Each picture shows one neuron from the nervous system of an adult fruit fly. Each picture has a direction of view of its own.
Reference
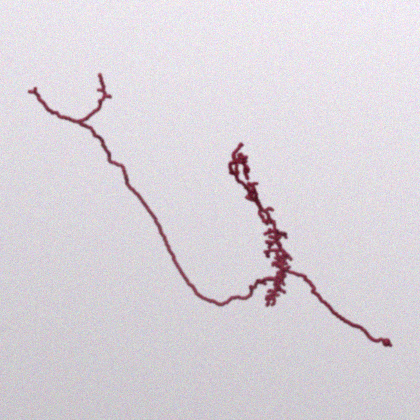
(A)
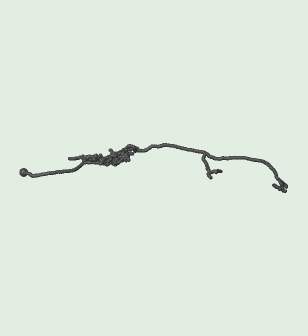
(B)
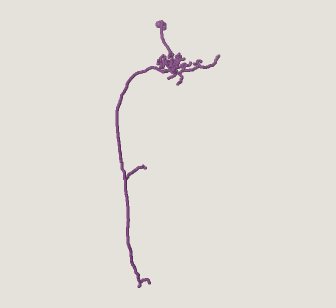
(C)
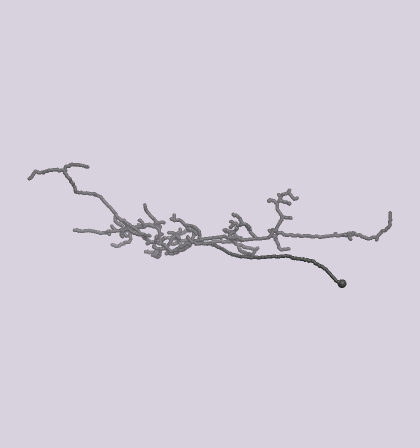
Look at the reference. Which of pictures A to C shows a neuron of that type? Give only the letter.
B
